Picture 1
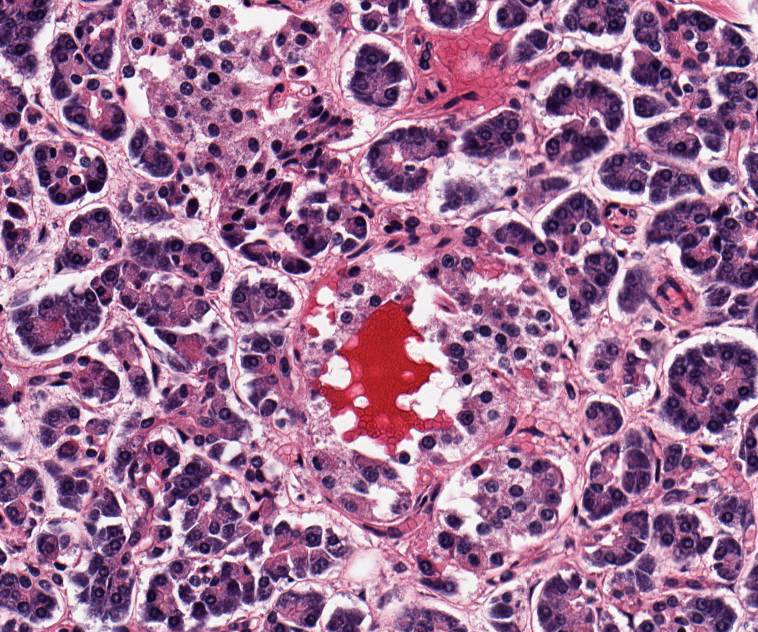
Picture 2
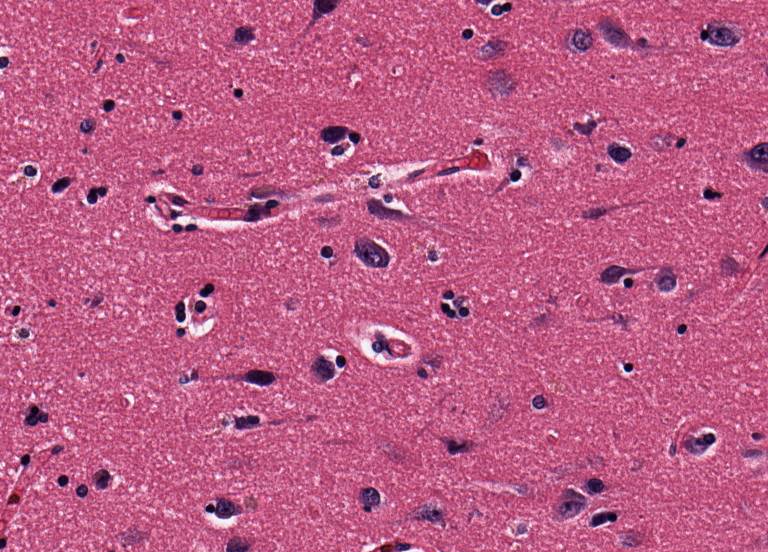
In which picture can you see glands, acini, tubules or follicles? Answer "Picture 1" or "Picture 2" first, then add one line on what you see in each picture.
Picture 1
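What picture 1 shows: The acinar cell nuclei are round with a visible dark nucleolus.
What picture 2 shows: No epithelium, glands or fat cells are present anywhere in the field.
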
